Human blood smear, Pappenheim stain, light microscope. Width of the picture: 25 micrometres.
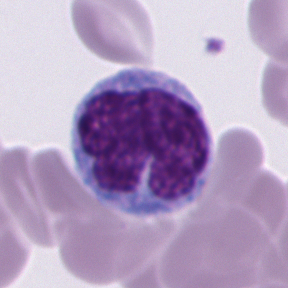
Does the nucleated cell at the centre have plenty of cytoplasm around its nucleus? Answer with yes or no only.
No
